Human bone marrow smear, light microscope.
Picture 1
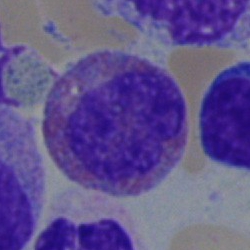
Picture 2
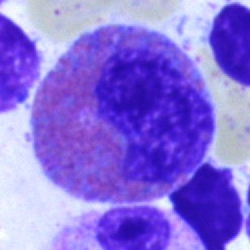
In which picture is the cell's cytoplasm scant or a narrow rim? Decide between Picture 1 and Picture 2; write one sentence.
The nucleus occupies most of the cell in picture 1.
